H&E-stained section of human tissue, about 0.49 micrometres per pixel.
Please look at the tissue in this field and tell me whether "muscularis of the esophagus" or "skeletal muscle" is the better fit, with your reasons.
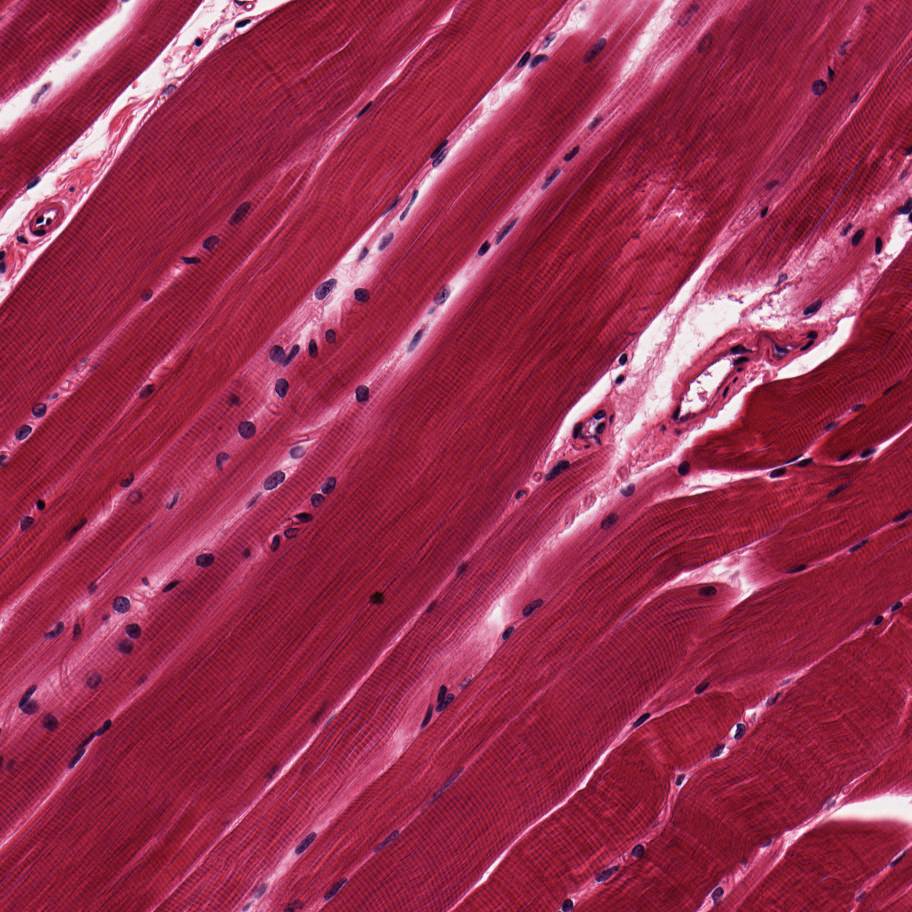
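Skeletal muscle. Fine cross-striations run across the fibres' width.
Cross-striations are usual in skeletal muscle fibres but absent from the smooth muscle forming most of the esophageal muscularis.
The flattened dark nuclei lie at the fibre edges, not centrally.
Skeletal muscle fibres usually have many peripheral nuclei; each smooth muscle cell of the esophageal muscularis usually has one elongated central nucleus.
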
